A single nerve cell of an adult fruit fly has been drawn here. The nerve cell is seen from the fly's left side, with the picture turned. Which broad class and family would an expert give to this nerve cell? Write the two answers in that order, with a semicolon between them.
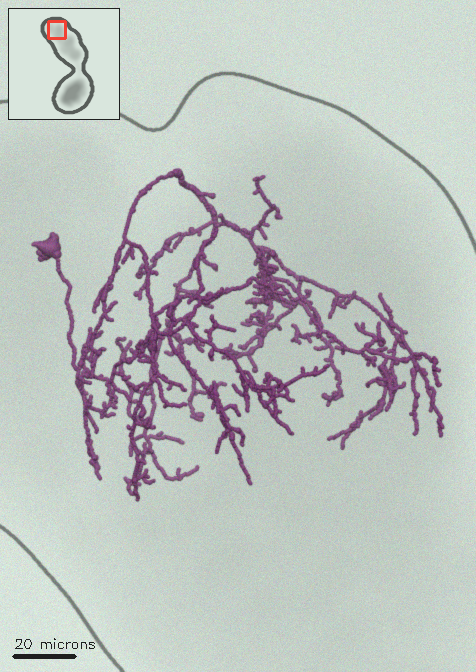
nerve-cord intrinsic neuron; hemilineage 19A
